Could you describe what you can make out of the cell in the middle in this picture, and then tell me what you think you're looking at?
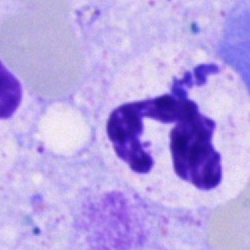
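See how the nucleus curves into a horseshoe, open side down, with a narrow, knobbly strand running off its upper right part. Its chromatin is dense and dark purple all through, and no nucleoli show. That's a segmented neutrophil.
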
